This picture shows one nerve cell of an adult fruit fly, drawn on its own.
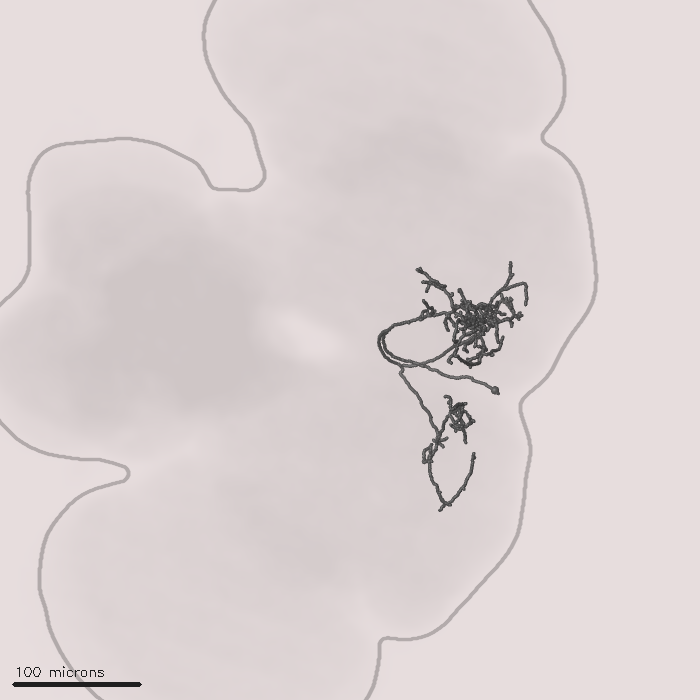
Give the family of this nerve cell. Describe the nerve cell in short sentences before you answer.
Its cell body lies on the right of the picture. By the scale bar it is about 200 microns tall in this view. This is a central-brain intrinsic neuron. Its family is hemilineage DM1_antero_dorsal.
